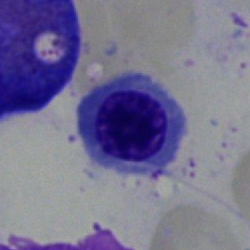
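Erythroblast, centre of field, stained human bone marrow smear. Nucleus near the middle of the cell, cytoplasm on all sides. Chromatin dark purple, clumped into coarse patches. Cytoplasm blue, forming a moderate rim around the nucleus.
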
